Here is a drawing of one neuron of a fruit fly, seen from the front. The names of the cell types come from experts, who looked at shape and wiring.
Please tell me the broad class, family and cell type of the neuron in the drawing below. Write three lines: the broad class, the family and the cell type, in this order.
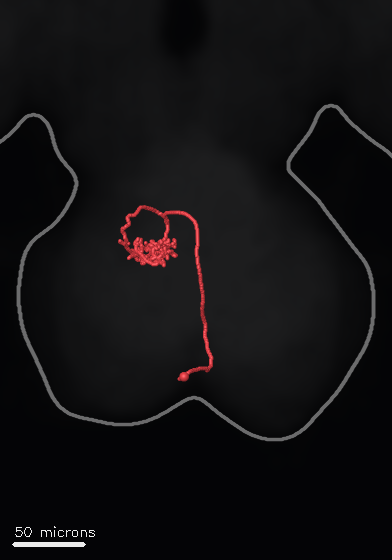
nerve-cord intrinsic neuron
hemilineage 02A
IN02A063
